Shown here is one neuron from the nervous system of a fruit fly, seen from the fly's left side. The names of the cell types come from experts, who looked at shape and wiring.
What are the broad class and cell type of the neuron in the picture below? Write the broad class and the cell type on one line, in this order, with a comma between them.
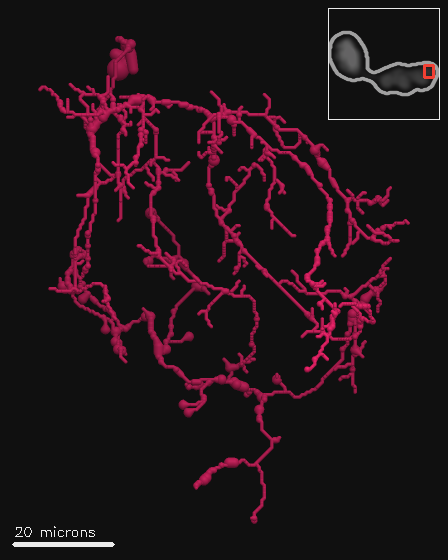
nerve-cord intrinsic neuron, INXXX417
